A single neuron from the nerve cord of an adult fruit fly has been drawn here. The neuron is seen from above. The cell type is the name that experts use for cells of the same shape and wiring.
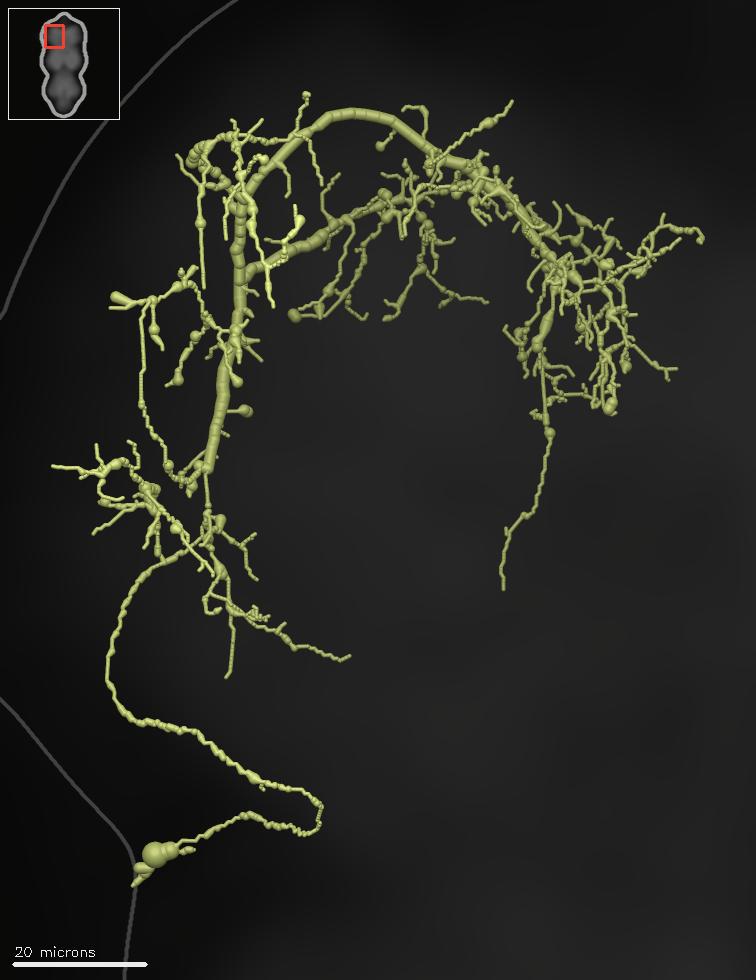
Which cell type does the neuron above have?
IN03A046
